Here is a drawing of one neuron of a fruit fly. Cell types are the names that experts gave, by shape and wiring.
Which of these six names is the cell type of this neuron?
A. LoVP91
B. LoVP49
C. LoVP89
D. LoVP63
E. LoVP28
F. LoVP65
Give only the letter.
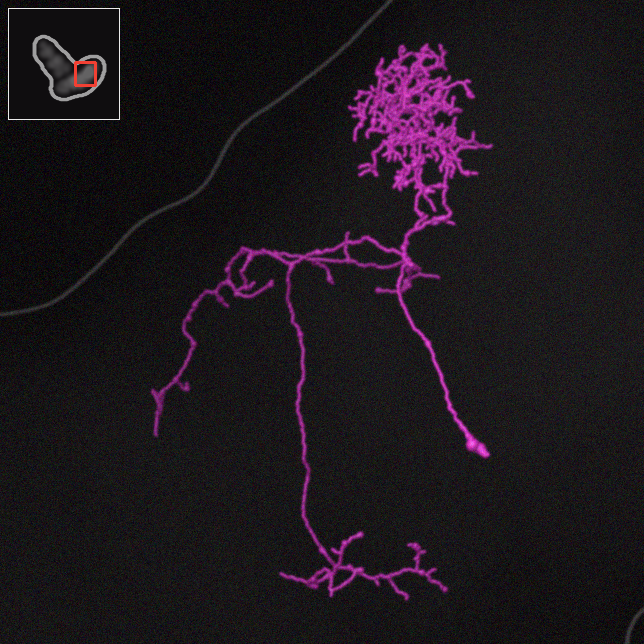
C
